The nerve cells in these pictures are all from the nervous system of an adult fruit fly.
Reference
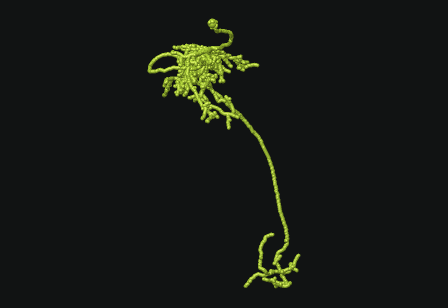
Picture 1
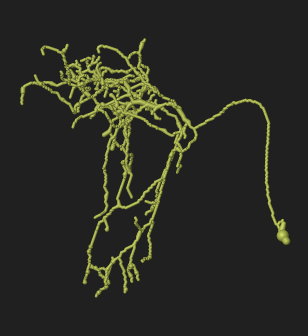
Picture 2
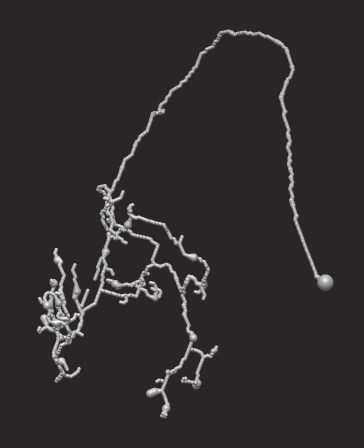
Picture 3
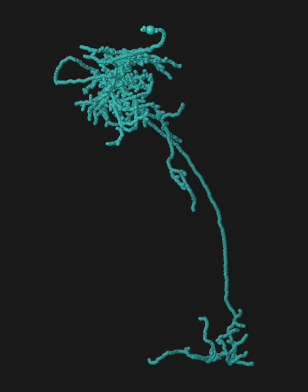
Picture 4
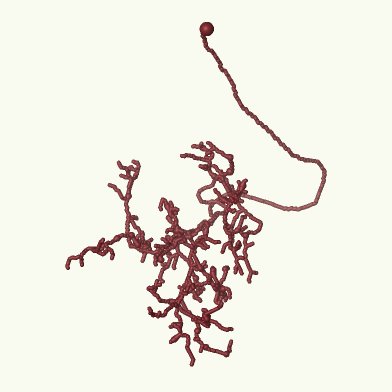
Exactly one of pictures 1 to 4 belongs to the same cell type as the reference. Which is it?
3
